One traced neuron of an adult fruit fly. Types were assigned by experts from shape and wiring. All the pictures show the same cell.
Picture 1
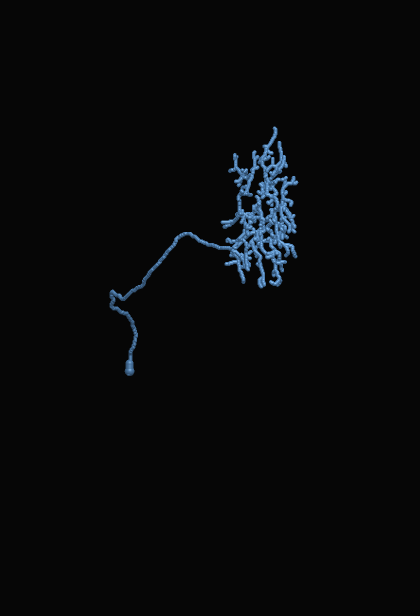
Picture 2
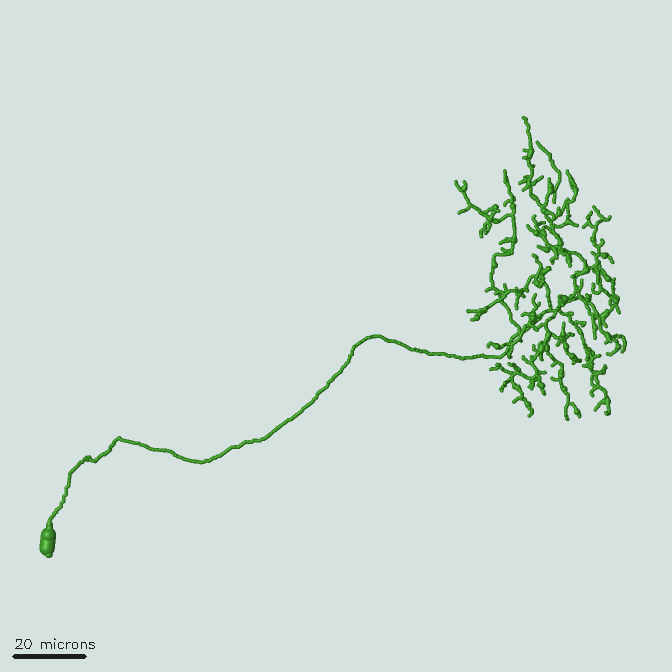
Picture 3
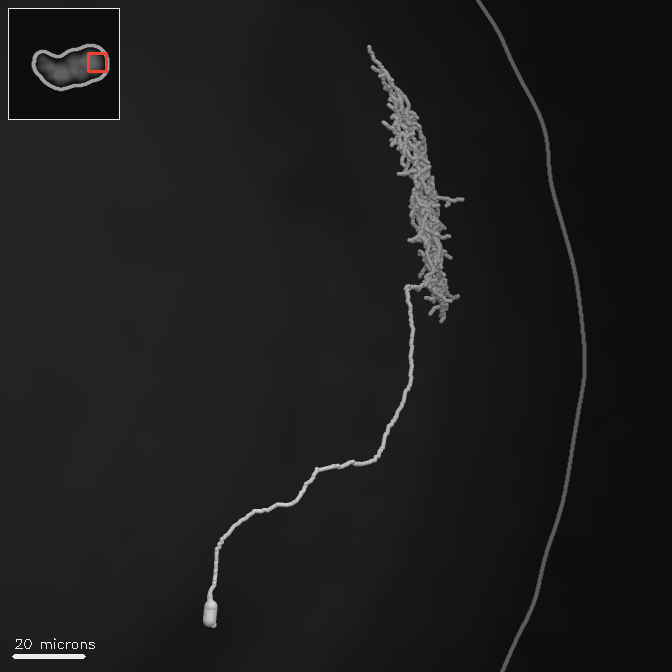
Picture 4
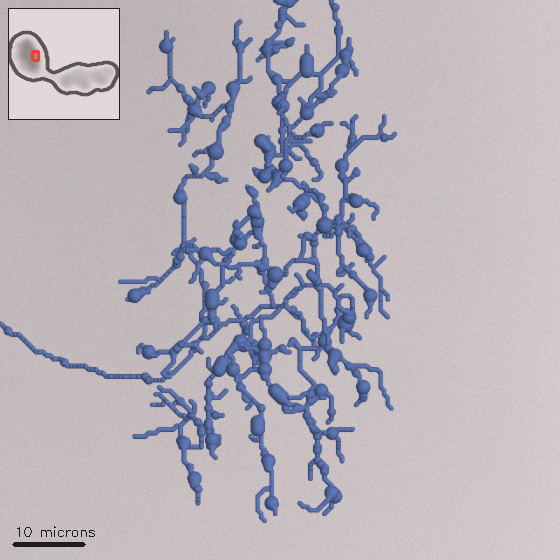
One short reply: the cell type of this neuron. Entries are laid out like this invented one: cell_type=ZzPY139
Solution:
cell_type=Cm11a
